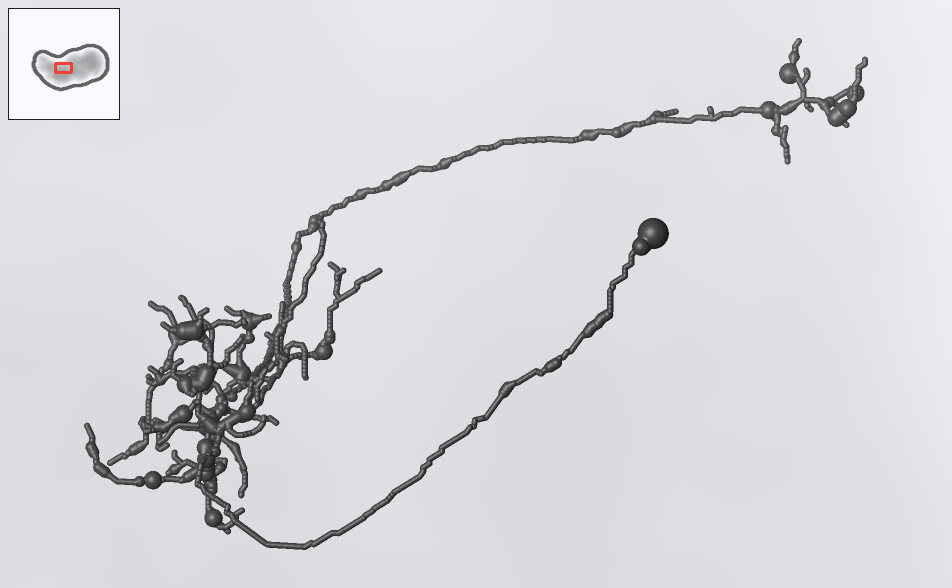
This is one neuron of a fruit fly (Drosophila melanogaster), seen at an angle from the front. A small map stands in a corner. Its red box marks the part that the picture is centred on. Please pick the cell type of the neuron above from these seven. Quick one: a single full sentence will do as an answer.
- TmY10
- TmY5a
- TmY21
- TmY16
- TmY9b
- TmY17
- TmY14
A cell of type TmY10 is what this neuron is.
